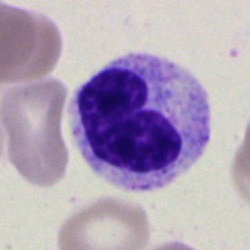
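Metamyelocyte, the cell in the middle of this stained human bone marrow smear. Its nucleus lies toward the left side, leaving a wider rim of cytoplasm on the right. The chromatin is dense and stains dark purple. The cytoplasm is pale lilac-blue and holds fine, scattered pinkish-purple granules.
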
